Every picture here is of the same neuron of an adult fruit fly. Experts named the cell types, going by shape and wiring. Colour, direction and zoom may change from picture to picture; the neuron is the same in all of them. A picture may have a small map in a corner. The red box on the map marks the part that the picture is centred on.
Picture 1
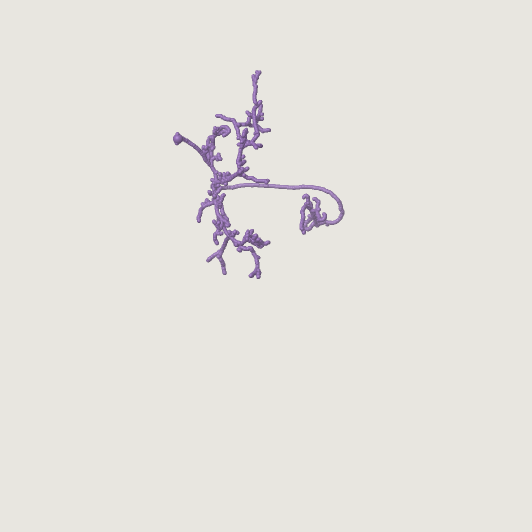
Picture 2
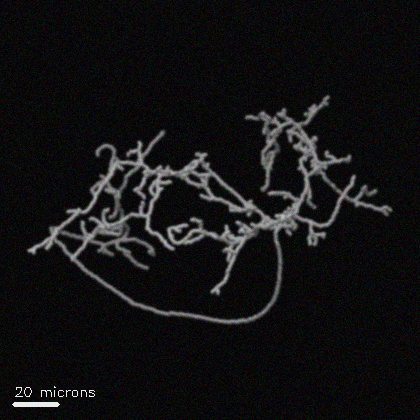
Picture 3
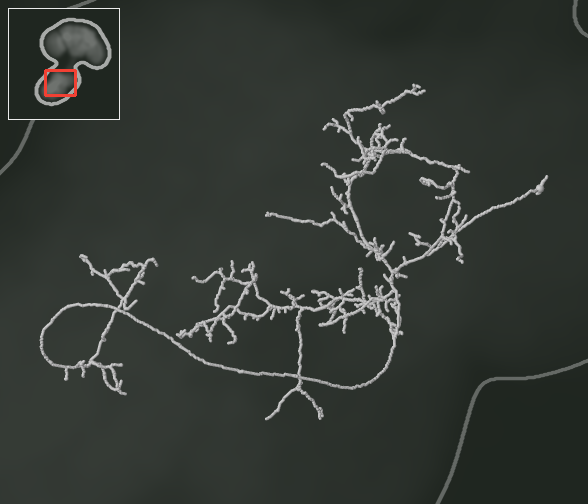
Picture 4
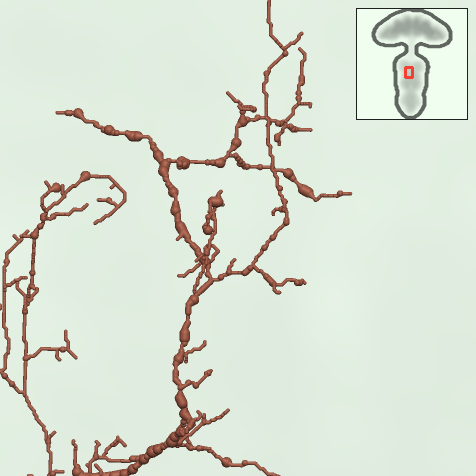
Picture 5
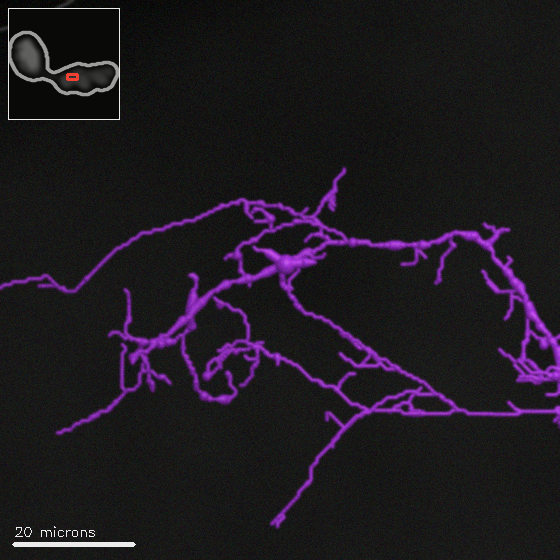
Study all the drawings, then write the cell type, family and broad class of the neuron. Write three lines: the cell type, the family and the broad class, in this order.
IN01A053
hemilineage 01A
nerve-cord intrinsic neuron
